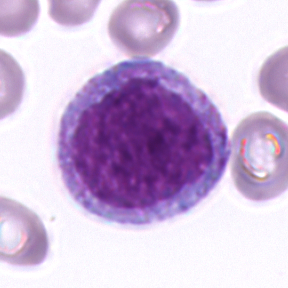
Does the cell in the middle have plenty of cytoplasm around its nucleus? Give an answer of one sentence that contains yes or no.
No, its nucleus occupies most of the cell, with scant cytoplasm.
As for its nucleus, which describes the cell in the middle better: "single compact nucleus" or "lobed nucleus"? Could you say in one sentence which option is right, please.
The nucleus is neither lobed nor band-shaped but one compact round, oval or kidney-shaped mass.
